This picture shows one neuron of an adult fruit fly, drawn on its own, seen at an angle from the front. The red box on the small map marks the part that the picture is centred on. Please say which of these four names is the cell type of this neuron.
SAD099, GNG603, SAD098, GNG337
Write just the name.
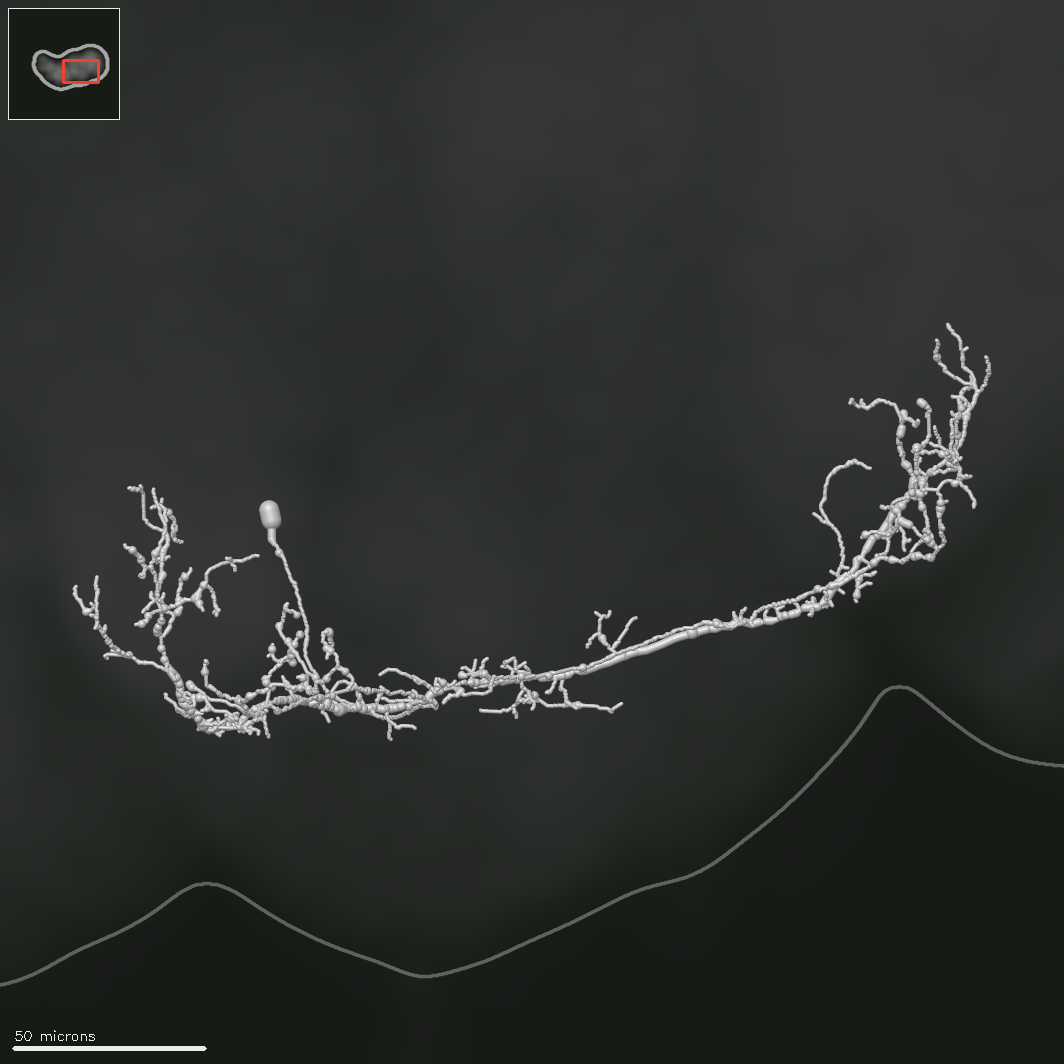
SAD099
